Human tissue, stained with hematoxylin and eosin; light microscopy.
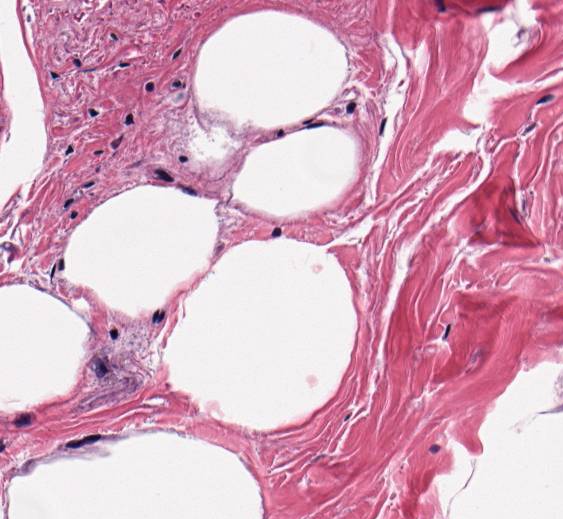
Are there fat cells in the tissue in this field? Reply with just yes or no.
Yes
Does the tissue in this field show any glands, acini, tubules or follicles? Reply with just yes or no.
No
